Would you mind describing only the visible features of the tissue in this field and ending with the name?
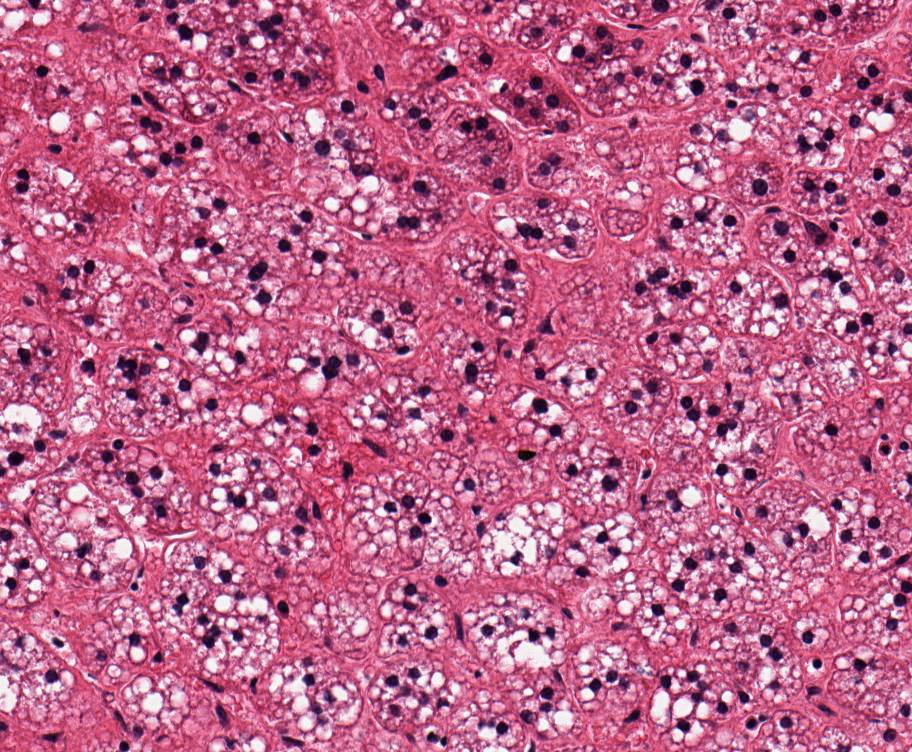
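The cells form solid nests without a central lumen, and borders between individual cells within a nest are hard to make out. Their cytoplasm is packed with many clear round vacuoles of varying size, which gives a foamy look. The nuclei are small, round and darkly stained. This is adrenal gland.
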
